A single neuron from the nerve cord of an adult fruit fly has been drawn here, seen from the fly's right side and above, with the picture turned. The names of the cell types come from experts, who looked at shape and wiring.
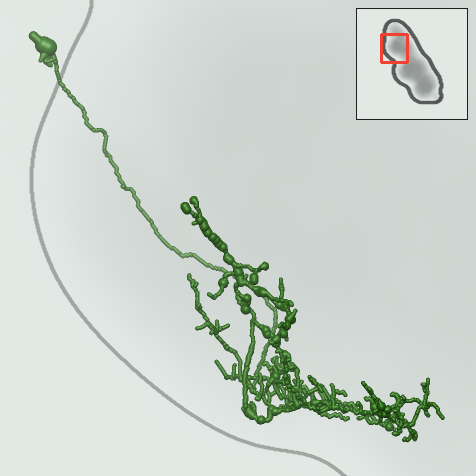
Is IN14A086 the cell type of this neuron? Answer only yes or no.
no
